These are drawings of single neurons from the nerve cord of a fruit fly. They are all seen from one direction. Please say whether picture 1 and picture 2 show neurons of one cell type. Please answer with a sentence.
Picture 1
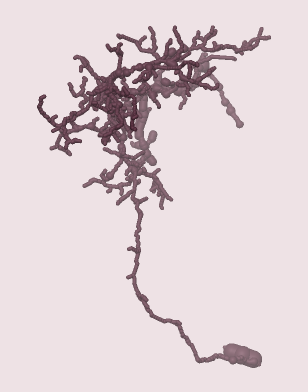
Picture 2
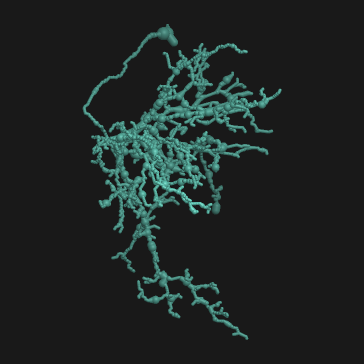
They are of the same cell type.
